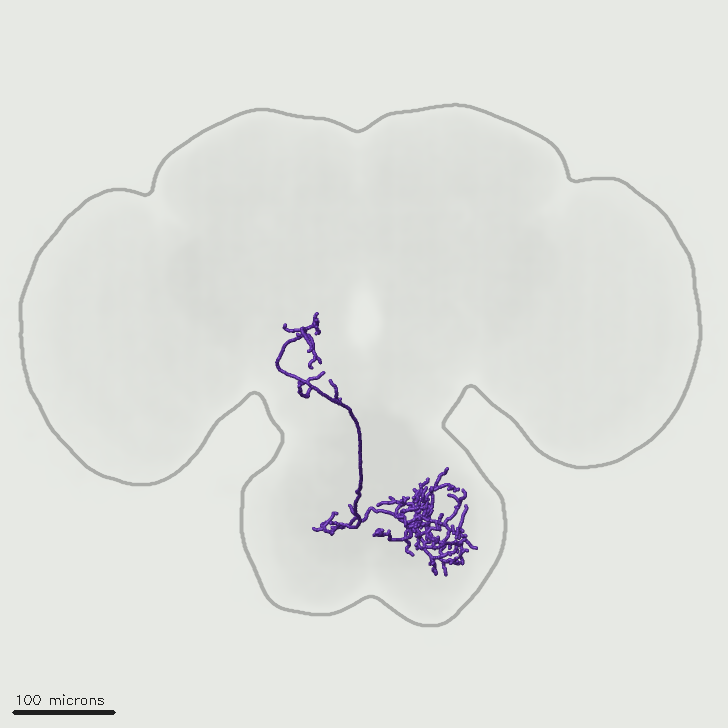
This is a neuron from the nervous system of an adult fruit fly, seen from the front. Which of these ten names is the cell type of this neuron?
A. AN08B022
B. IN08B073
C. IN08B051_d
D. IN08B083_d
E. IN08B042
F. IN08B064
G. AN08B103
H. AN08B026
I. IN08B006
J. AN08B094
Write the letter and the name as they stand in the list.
A. AN08B022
